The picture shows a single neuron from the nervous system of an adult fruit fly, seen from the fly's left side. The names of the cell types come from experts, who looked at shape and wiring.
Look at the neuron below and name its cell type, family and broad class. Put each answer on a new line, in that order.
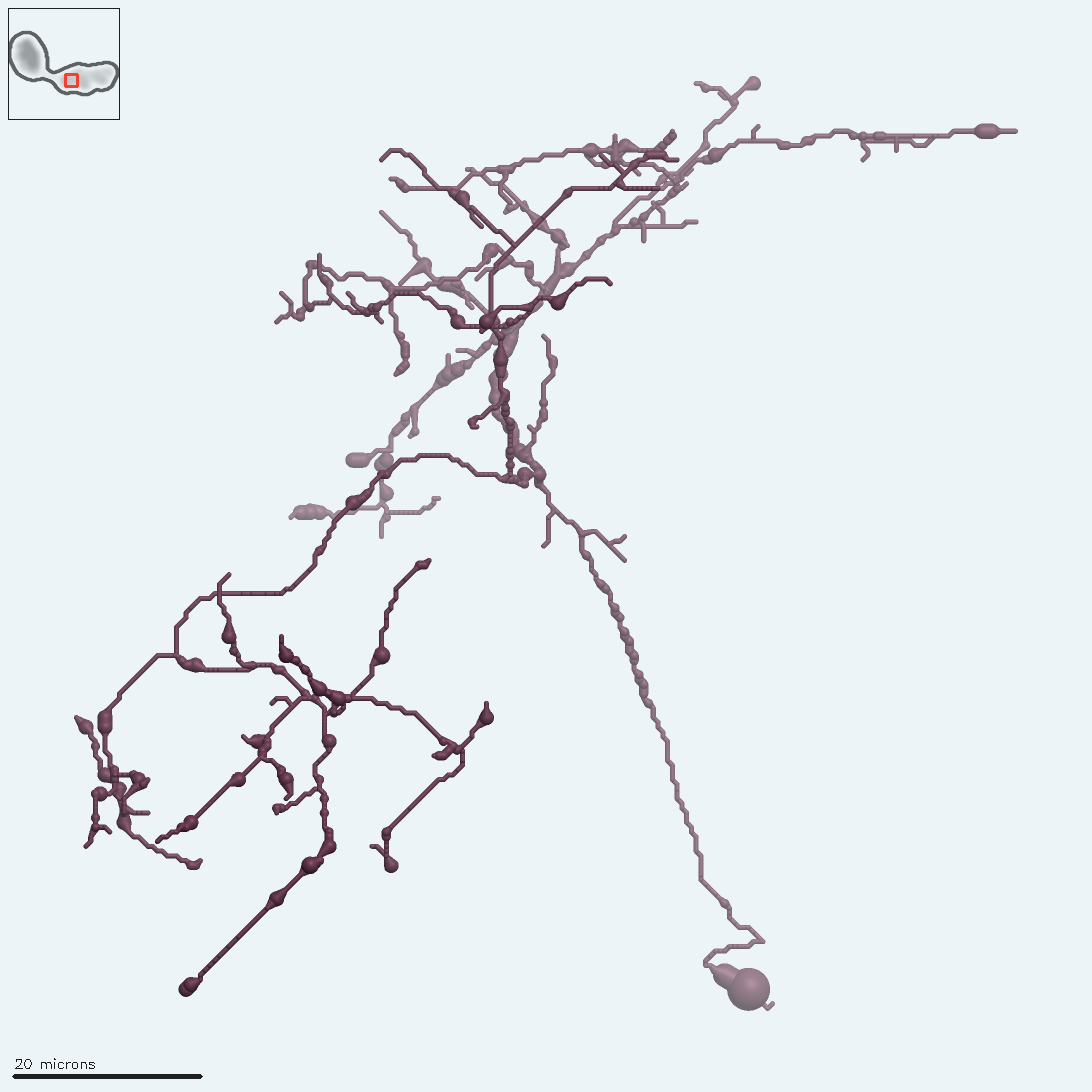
IN12B086
hemilineage 12B
nerve-cord intrinsic neuron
